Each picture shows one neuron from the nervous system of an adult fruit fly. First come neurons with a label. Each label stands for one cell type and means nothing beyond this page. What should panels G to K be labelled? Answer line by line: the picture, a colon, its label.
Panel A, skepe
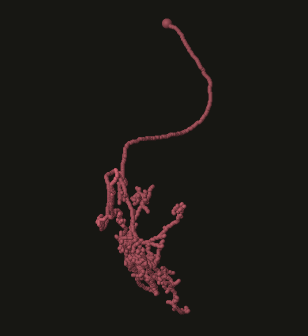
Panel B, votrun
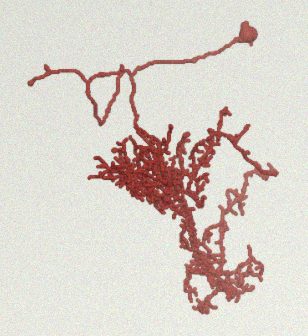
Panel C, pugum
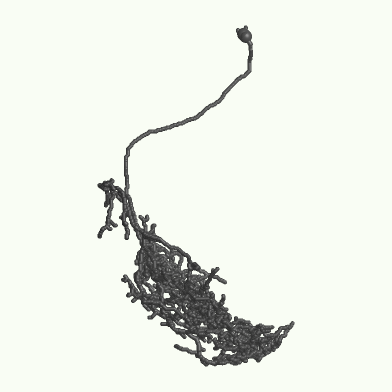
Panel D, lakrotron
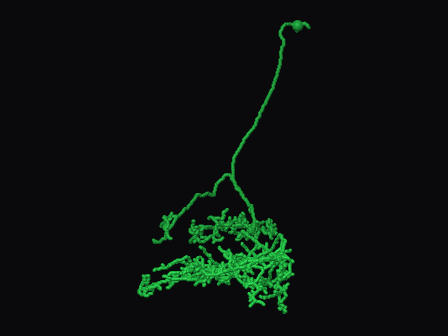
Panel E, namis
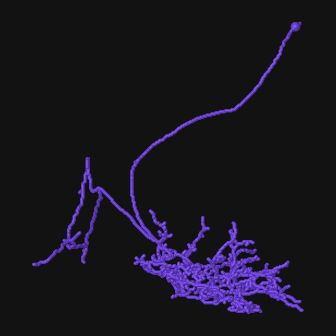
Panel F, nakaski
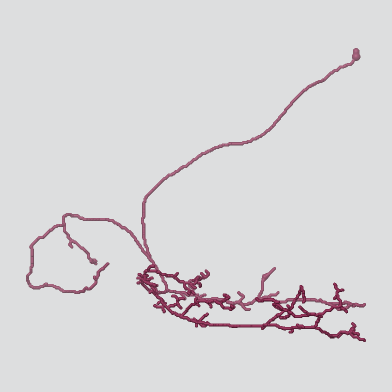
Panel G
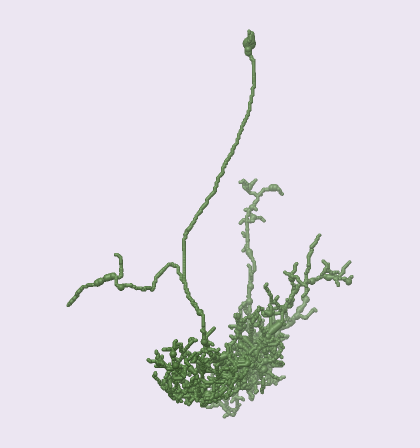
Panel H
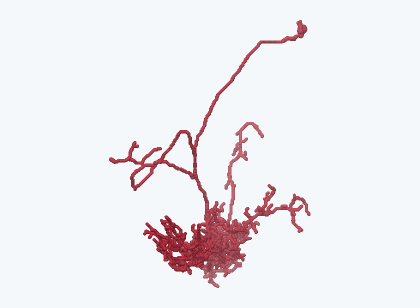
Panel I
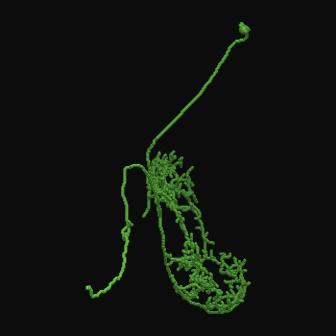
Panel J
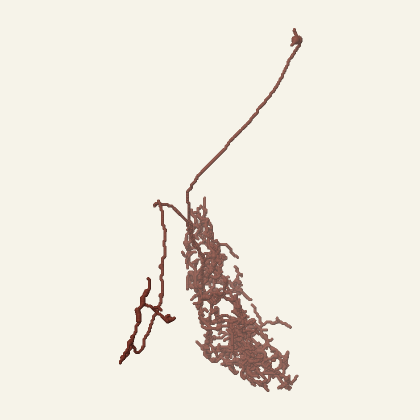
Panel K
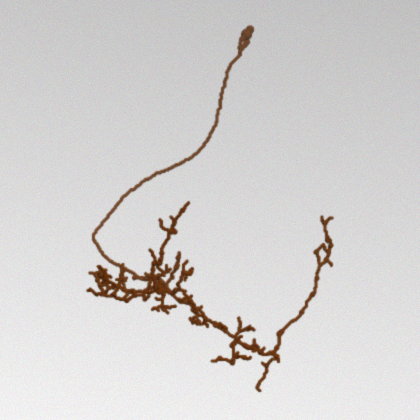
G: votrun
H: votrun
I: nakaski
J: pugum
K: votrun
